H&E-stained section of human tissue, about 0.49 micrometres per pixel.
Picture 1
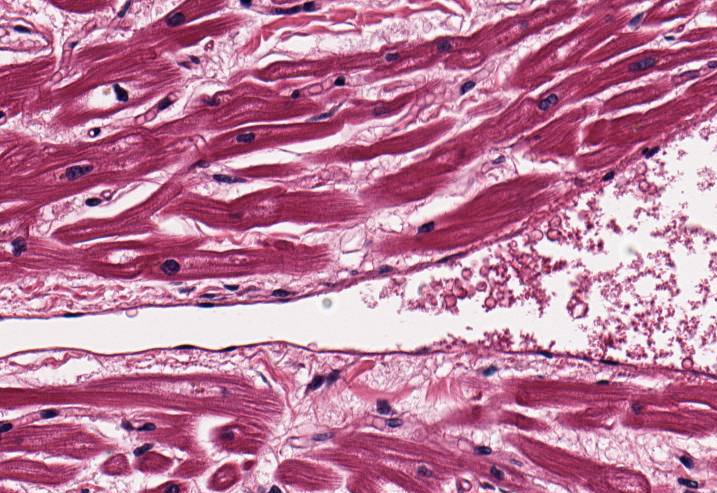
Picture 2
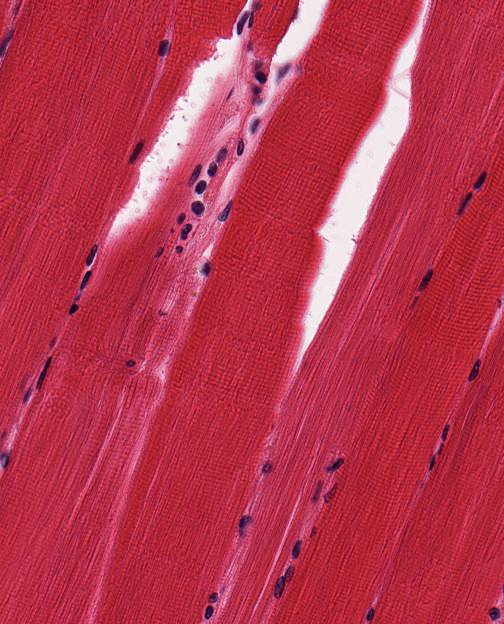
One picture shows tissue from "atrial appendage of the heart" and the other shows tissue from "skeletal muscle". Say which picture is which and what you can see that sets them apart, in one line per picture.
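Picture 1: atrial appendage of the heart. The muscle cells are cardiac muscle cells, each with a single oval nucleus lying centrally in the fibre.
Picture 2: skeletal muscle. The fibre nuclei are dark, elongated and lie at the edges of the fibres.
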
